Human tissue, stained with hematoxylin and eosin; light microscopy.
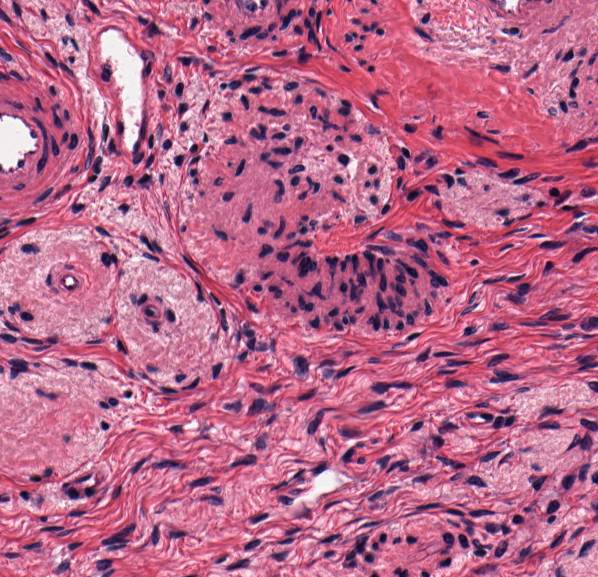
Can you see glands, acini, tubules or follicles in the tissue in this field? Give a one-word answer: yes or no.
No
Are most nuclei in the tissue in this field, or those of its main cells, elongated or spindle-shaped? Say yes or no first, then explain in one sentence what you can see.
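Yes. Within the nodules, scattered spindle to wavy dark nuclei lie in a pale, finely fibrillary pink background.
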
